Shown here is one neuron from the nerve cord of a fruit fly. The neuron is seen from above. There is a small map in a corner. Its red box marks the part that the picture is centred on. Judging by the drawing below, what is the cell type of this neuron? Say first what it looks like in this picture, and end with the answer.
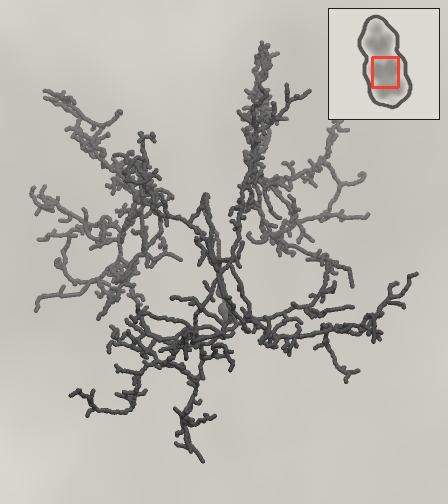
The picture shows more than a hundred branch ends. In this view it is about as wide as it is tall. This is a nerve-cord intrinsic neuron. The cell type is IN00A031.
